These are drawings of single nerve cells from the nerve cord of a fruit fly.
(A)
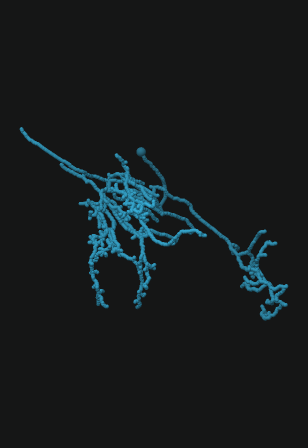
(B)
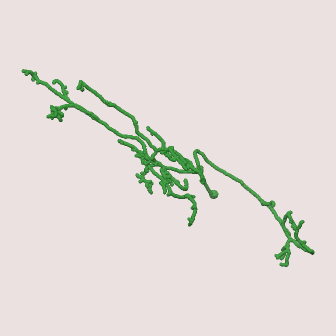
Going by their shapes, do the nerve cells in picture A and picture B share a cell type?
yes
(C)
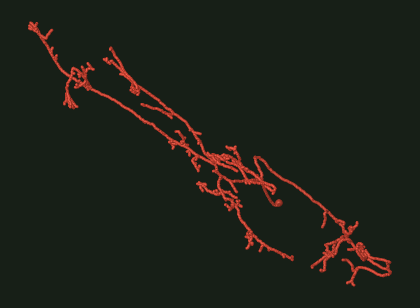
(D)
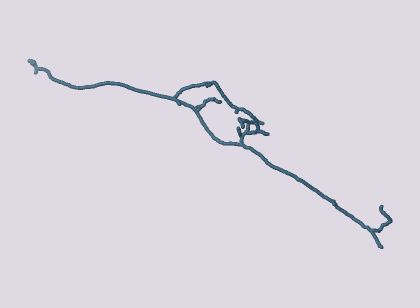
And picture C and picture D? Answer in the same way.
no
